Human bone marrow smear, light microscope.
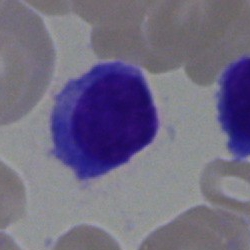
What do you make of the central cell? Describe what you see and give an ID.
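The cell is roughly round in outline, with a slightly uneven edge. Its nucleus occupies most of the cell and lies toward the right side. Cytoplasm is scant relative to the nucleus. Small bumps project from the lower left margin. The cell is a plasma cell.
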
